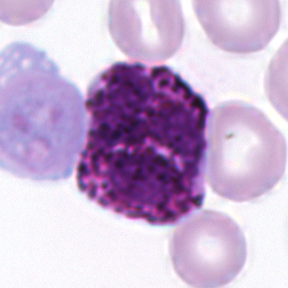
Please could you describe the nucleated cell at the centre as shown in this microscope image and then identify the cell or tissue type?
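Look at how thickly the granules cover the nucleus: its outline can't be traced at all. Between the granules, almost no clear cytoplasm is visible. Notice the cell outline too, irregular, with somewhat flattened sides. A pale streak runs roughly horizontally across the middle of the cell. This cell is a basophil.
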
